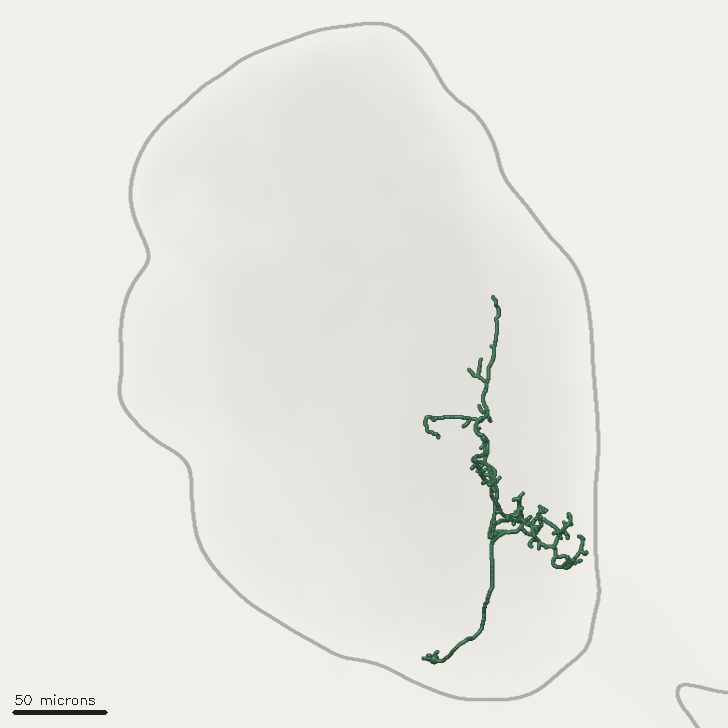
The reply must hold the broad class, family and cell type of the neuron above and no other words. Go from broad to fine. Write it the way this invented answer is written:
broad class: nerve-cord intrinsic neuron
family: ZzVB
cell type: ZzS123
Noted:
broad class: central-brain intrinsic neuron
family: hemilineage LB3
cell type: GNG382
